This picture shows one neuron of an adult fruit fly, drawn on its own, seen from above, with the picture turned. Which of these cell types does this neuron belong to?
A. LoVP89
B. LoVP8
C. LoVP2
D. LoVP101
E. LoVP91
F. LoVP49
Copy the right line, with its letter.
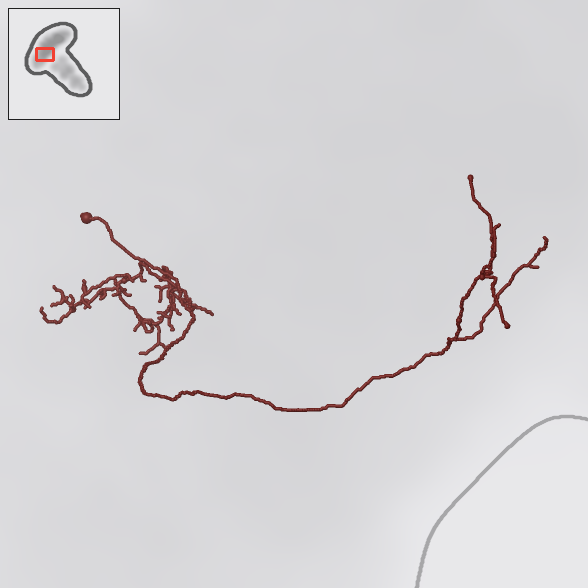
C. LoVP2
